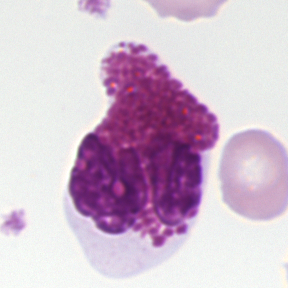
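Eosinophil, peripheral blood smear. Nucleus: two dark lobes side by side in the lower part of the cell. Pale lilac, granule-free strip of cytoplasm along the lower left edge. Outline irregular, bulging upward where granules pile up. A few tiny orange-red dots scattered among the purple granules.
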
